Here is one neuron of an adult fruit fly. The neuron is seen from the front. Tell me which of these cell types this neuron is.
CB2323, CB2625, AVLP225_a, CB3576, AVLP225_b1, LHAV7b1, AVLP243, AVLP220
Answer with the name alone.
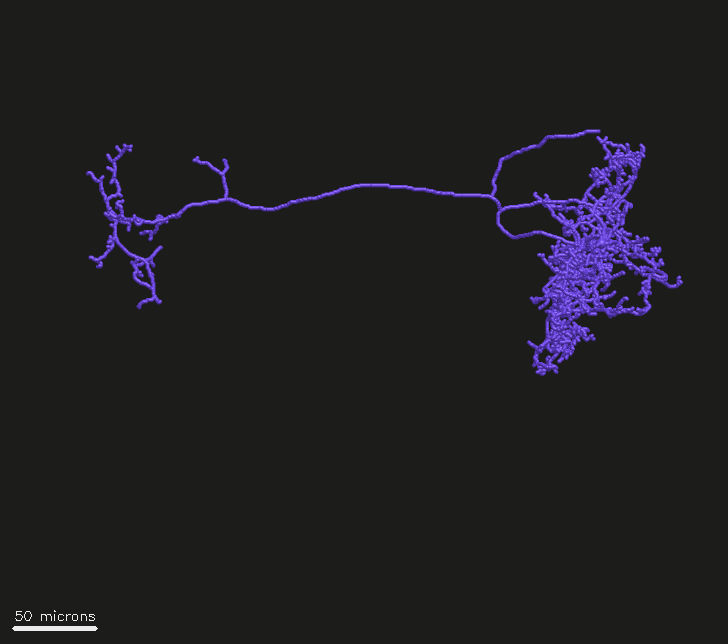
AVLP243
